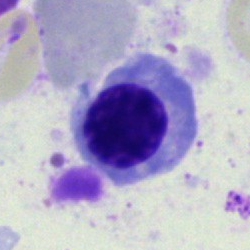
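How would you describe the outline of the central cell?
Roughly round, with a few blunt angles.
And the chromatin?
Dark purple and coarsely clumped.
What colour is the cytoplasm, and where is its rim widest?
Blue, with the rim widest on the upper right side of the cell.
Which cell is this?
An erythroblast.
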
